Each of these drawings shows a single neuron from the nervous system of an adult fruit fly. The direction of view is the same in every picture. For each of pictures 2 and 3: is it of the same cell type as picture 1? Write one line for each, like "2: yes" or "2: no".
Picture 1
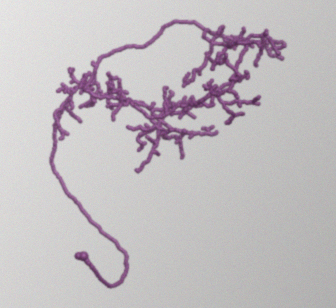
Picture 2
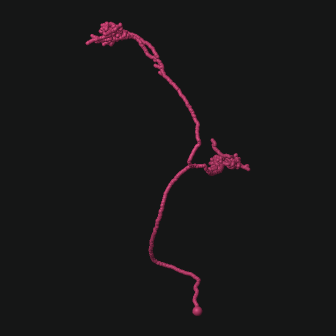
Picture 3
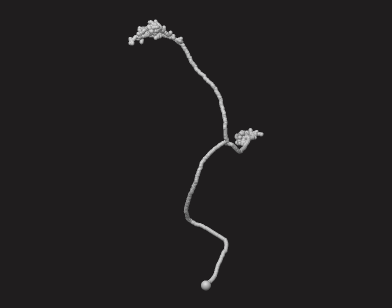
2: no
3: no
